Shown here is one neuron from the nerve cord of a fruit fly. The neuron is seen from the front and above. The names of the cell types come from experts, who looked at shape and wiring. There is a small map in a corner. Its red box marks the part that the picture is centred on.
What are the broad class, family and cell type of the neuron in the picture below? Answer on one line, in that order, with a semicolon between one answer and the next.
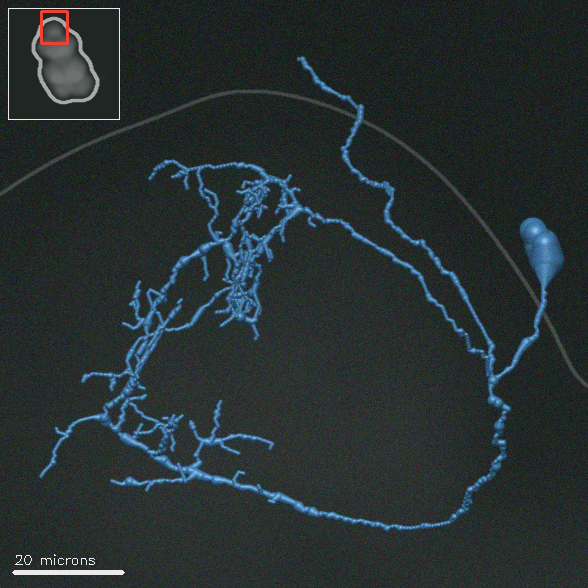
motor neuron of the nerve cord; MNad; MNad03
